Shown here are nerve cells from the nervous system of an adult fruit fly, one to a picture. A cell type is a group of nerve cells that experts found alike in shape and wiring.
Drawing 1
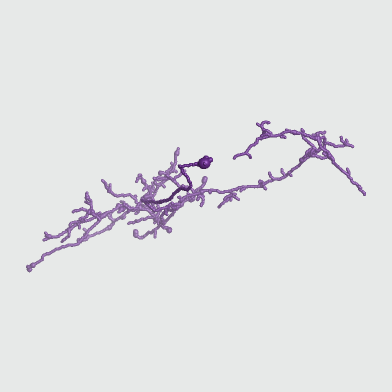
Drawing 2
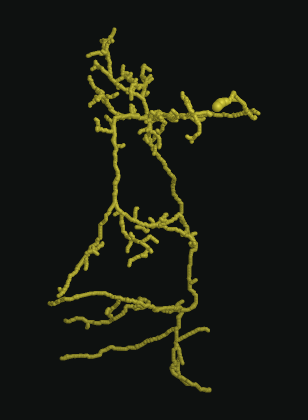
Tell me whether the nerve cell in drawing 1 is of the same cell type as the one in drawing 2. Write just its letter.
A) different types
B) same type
A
